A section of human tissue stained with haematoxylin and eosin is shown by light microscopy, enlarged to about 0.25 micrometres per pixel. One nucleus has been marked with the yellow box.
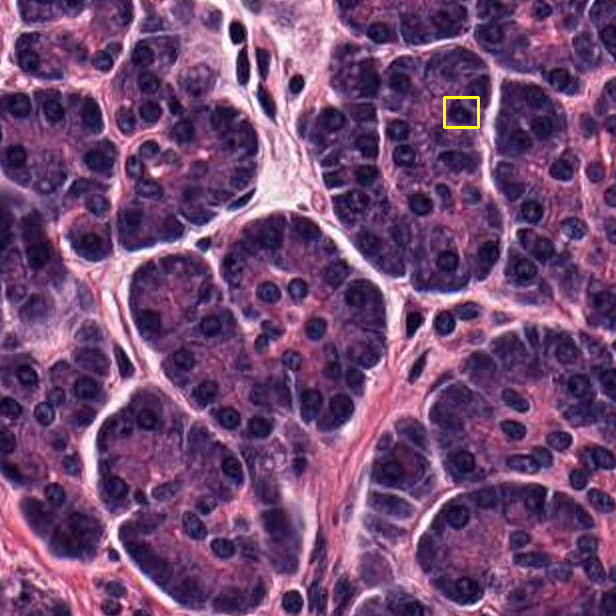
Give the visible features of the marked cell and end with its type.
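The cytoplasm around the nucleus is purple-pink and finely granular. The cell sits among closely packed cells in a rounded cluster outlined by a thin pale border. It is a pancreatic acinar cell.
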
